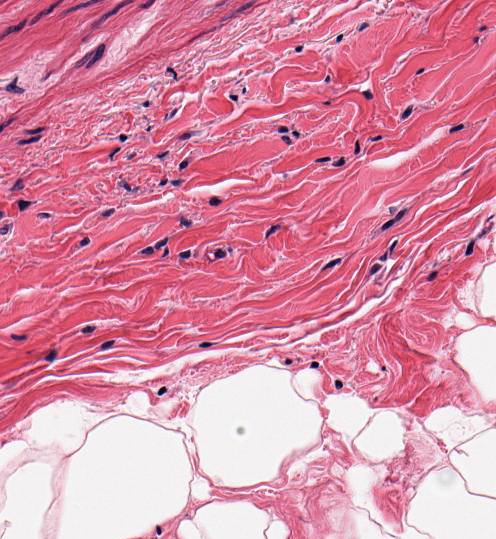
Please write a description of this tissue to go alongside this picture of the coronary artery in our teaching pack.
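Dense pink fibrous tissue fills the upper two-thirds; fat occupies the bottom strip. Between the collagen bundles lie small, dark, elongated nuclei like those of fibroblasts. The adipocytes show as large clear spaces bounded by thin pink membranes. Upper left, finer, paler fibres form a looser, wispy area.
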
